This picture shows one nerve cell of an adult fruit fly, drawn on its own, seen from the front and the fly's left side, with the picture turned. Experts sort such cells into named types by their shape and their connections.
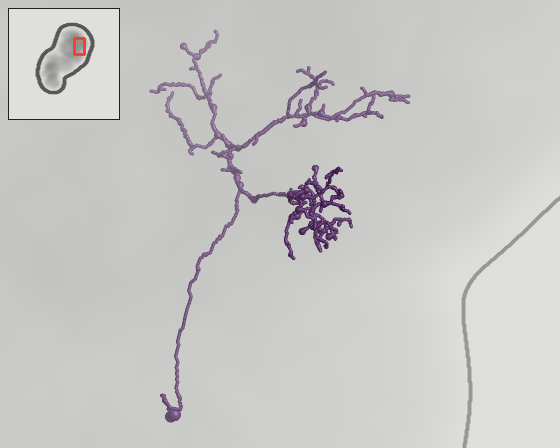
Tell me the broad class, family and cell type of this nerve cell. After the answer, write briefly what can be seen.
It is a central-brain intrinsic neuron. The family is hemilineage DM3_dorso_lateral. The cell type is SMP331. The picture shows dozens of branch ends. As drawn here it is taller than it is wide.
